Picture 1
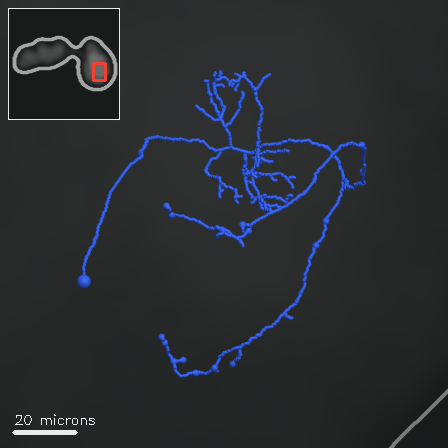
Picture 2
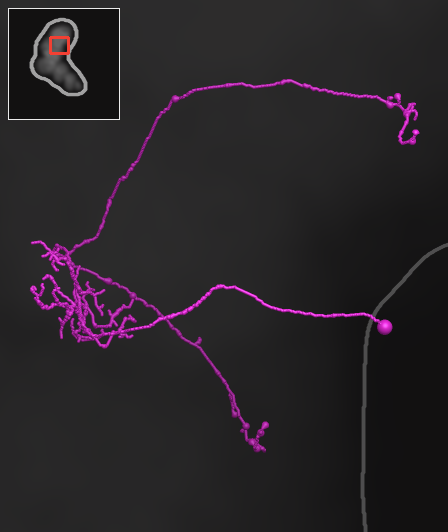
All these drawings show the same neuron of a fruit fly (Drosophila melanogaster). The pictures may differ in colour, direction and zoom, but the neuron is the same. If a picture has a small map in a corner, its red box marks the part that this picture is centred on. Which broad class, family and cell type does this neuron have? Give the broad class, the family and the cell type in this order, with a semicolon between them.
central-brain intrinsic neuron; class CX; FS1B_b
